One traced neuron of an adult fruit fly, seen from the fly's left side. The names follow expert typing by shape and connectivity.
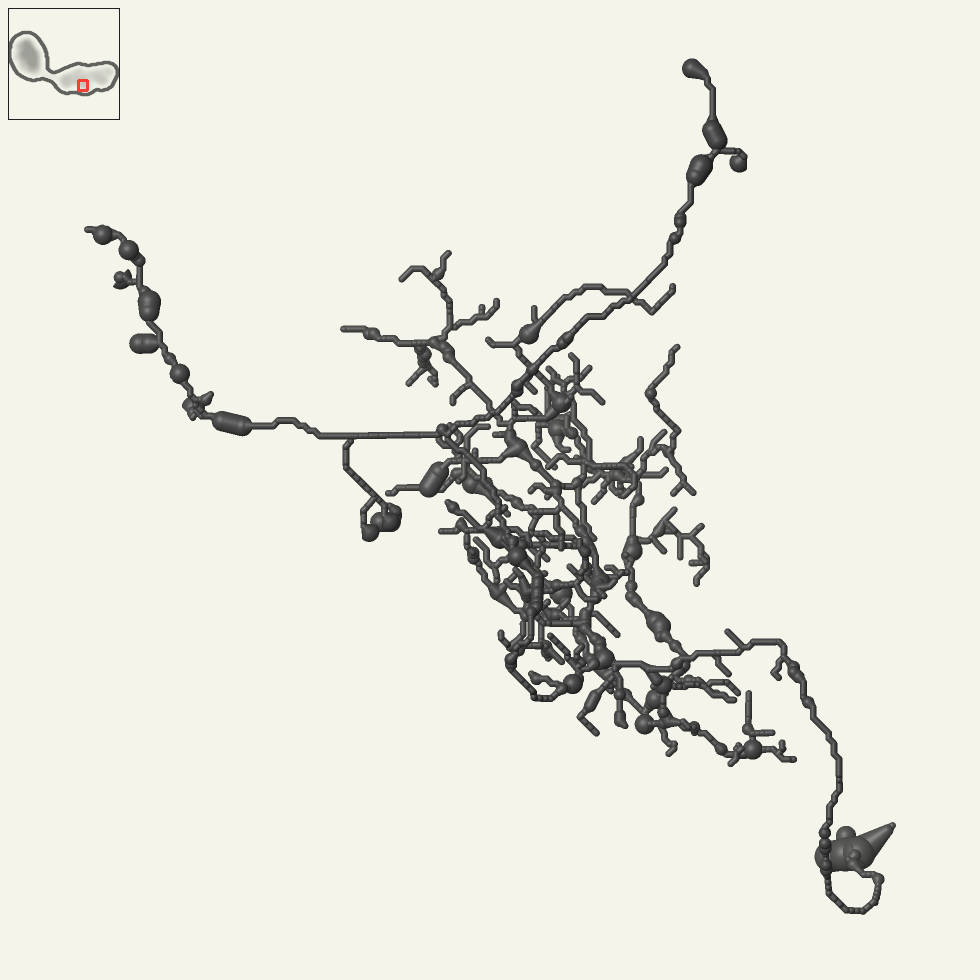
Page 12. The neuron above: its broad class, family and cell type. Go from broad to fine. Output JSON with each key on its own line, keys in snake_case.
{
 "broad_class": "nerve-cord intrinsic neuron",
 "family": "hemilineage 01B",
 "cell_type": "IN01B067"
}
